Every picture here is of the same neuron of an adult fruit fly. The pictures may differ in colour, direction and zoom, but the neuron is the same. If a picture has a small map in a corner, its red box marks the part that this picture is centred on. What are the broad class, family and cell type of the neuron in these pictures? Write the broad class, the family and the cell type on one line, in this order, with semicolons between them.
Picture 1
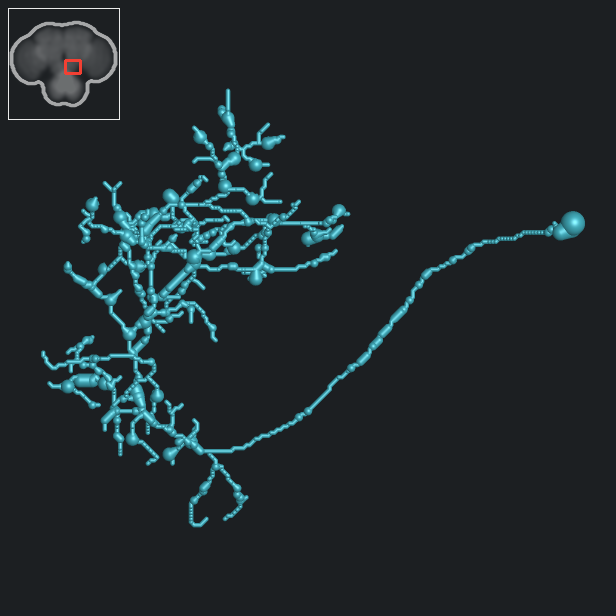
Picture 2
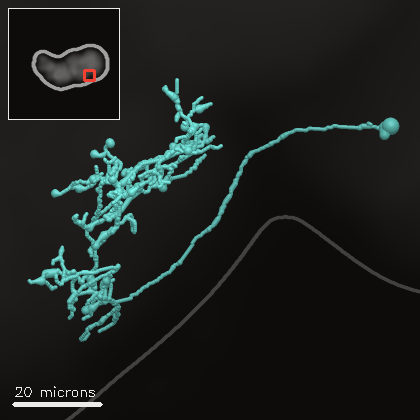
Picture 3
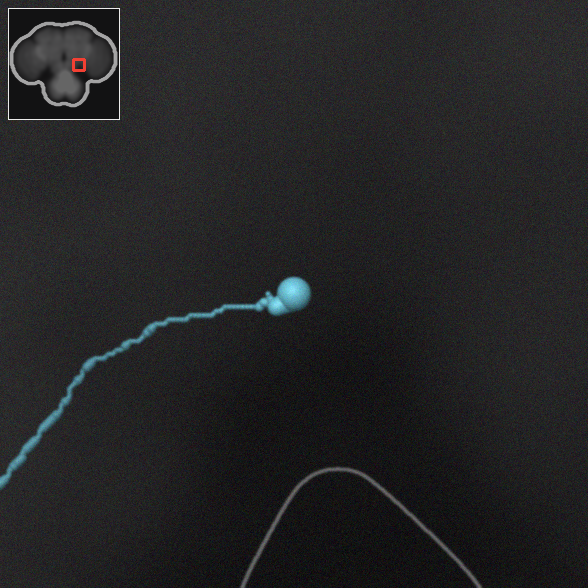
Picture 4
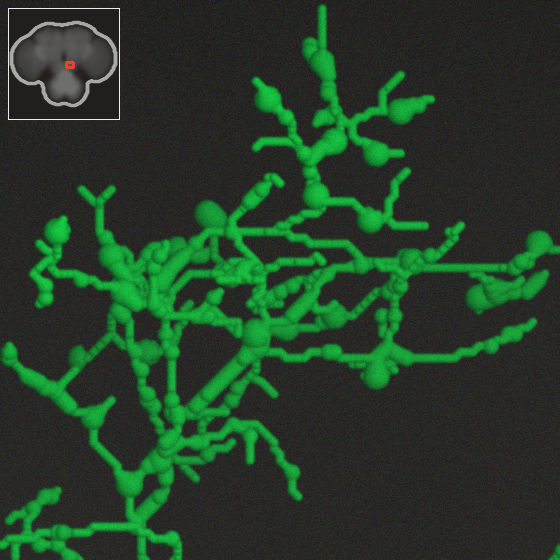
central-brain intrinsic neuron; hemilineage MD_SA1; GNG398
